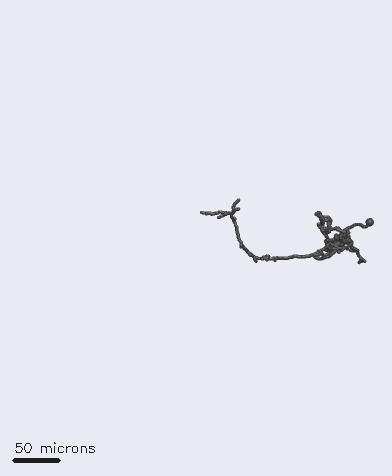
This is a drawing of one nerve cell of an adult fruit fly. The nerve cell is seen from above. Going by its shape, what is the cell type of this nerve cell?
CB2315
